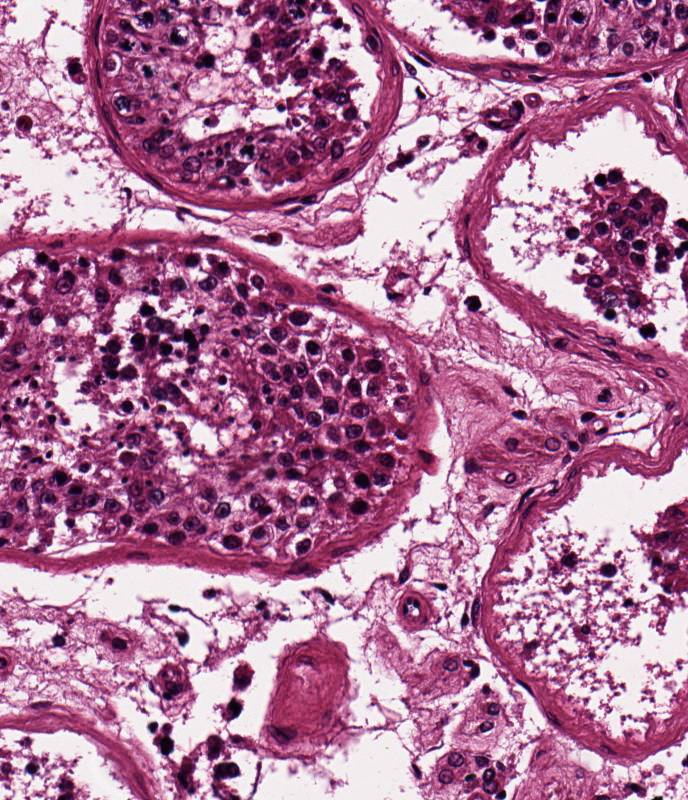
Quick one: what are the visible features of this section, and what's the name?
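Several large tubules, rounded to oval and cut in cross-section, are separated by interstitial tissue. Each tubule has a thick, pink, layered fibrous wall containing flattened spindle-shaped nuclei. The interstitial tissue is loose and pale, with wispy fibrillary strands and scattered cells. Just right of centre, between tubules, lies a small group of cells with abundant pink cytoplasm and round nuclei. This is testis.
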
